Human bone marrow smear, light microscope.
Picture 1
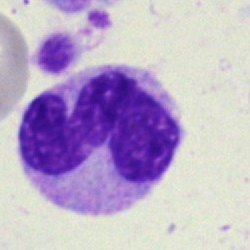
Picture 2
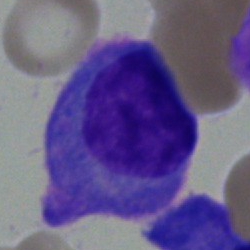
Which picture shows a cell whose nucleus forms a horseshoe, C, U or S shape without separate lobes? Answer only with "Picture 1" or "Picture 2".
Picture 1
